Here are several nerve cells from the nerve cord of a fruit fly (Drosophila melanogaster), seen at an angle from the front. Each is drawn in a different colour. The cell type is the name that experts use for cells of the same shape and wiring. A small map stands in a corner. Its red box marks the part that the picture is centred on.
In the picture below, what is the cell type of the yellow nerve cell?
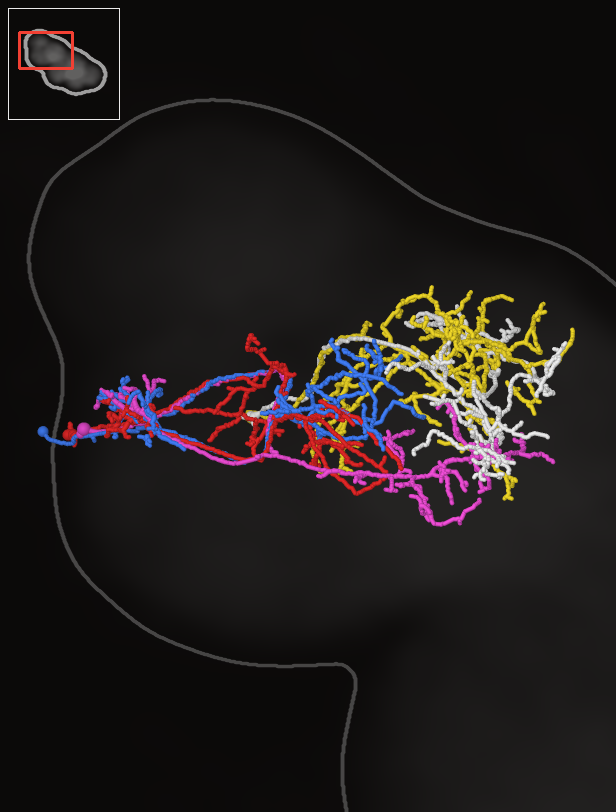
IN21A062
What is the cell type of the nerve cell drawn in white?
IN21A093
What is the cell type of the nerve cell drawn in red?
IN21A051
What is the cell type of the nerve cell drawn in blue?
IN21A071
